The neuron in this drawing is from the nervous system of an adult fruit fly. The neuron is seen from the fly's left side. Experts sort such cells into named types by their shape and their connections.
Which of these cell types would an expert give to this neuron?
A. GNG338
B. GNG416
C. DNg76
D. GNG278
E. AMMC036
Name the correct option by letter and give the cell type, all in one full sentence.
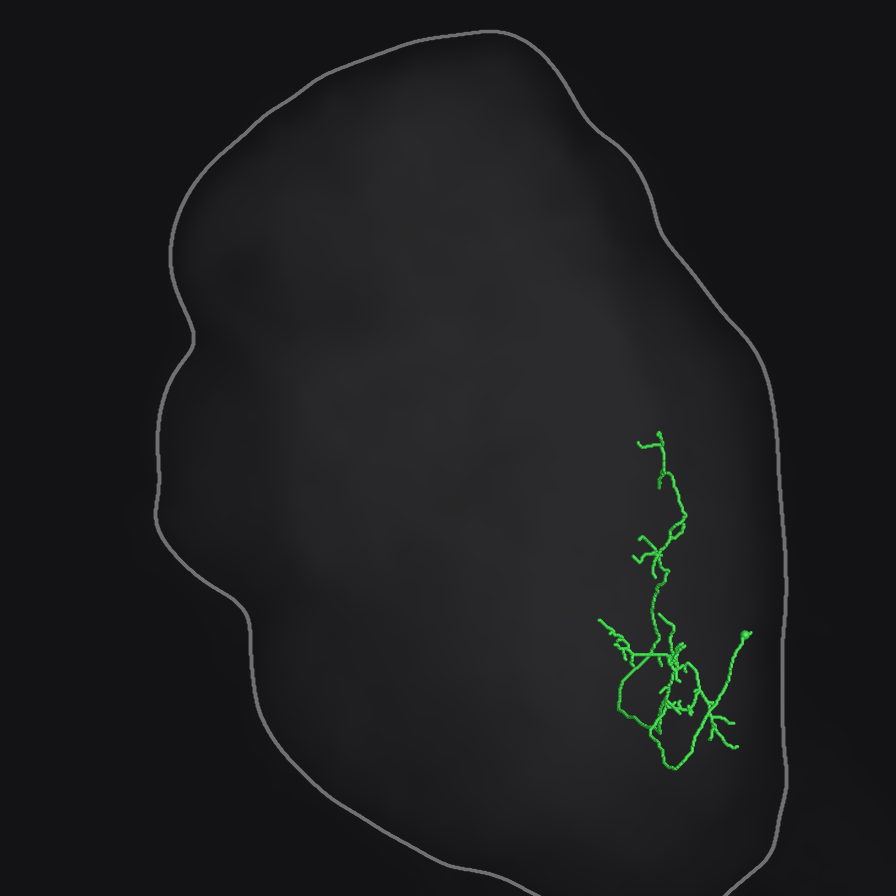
The type of cell that the neuron represents is GNG416, option B.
